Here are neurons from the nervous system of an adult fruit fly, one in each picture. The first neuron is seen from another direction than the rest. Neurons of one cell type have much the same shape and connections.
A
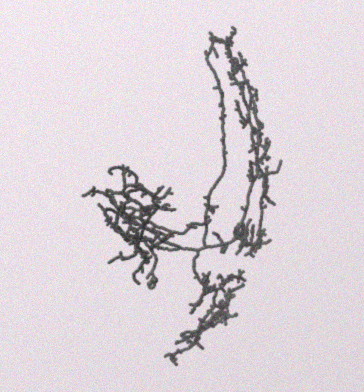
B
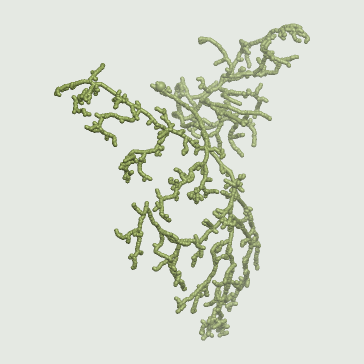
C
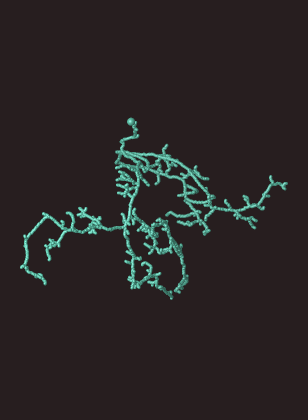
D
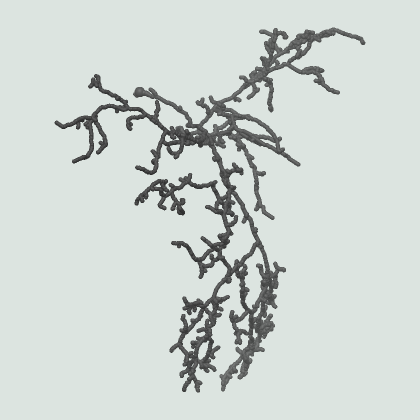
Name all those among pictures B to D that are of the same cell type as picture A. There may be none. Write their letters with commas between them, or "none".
B, D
